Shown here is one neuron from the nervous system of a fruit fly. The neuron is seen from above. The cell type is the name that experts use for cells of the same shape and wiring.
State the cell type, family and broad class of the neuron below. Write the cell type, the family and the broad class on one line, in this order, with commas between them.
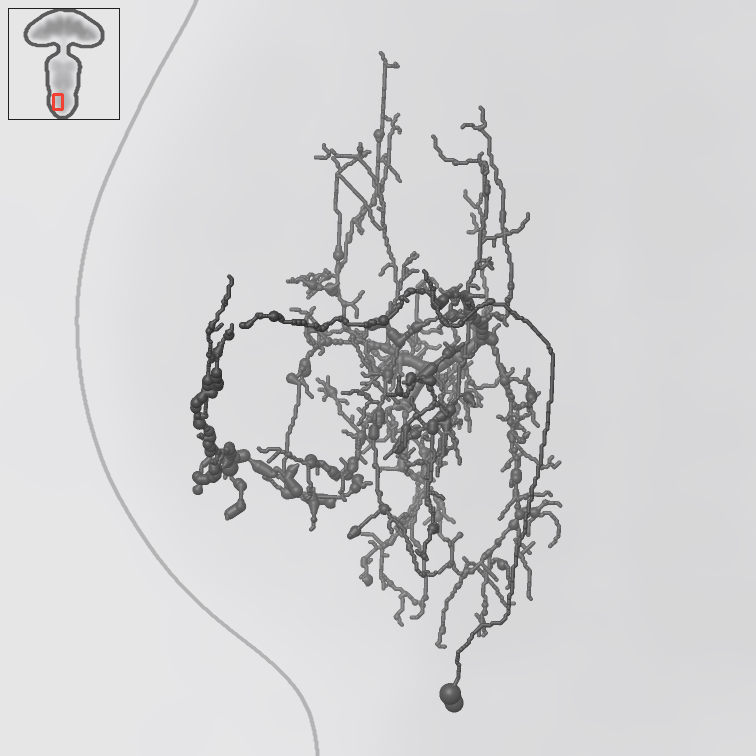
IN03A027, hemilineage 03A, nerve-cord intrinsic neuron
